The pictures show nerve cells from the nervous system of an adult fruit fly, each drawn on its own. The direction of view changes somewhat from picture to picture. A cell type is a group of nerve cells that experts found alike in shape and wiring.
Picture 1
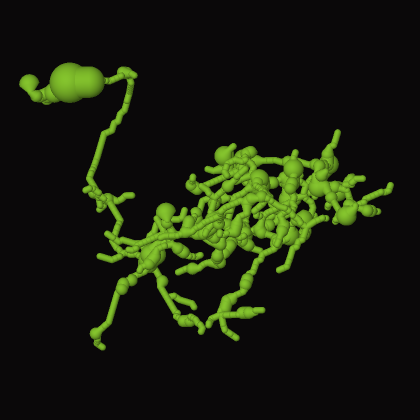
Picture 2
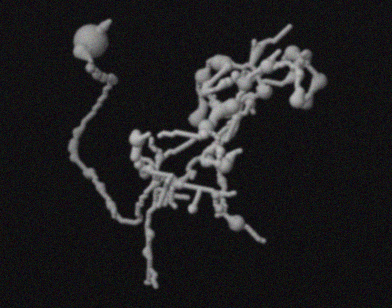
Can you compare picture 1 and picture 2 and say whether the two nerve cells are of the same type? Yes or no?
yes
